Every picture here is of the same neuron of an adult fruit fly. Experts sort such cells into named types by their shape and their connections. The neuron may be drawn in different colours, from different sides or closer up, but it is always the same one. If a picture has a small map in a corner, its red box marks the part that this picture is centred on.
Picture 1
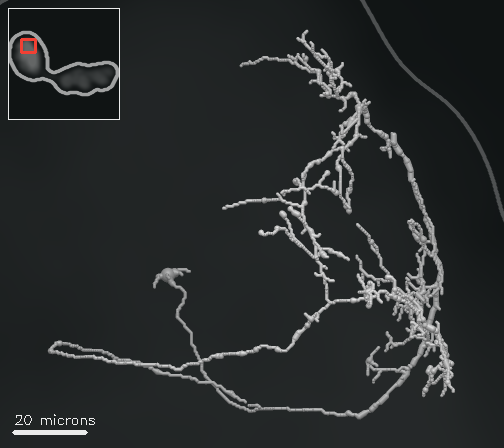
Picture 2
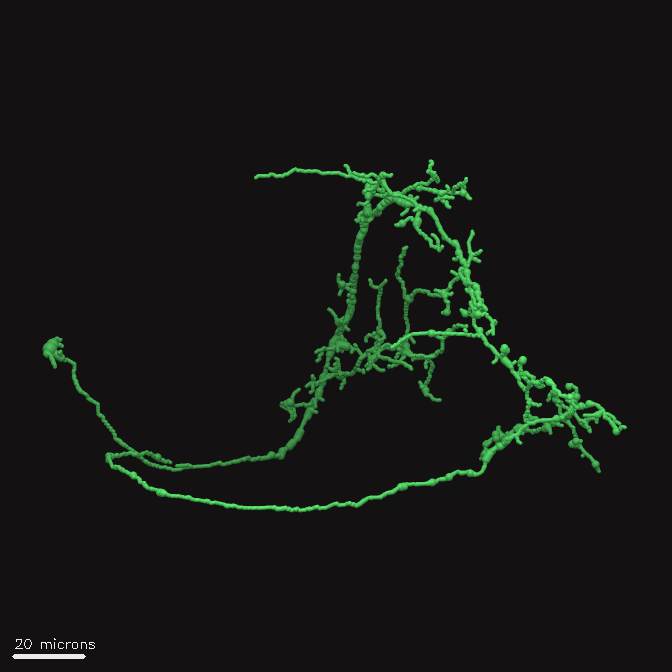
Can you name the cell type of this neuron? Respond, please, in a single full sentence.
This neuron carries the cell type designation CL102.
